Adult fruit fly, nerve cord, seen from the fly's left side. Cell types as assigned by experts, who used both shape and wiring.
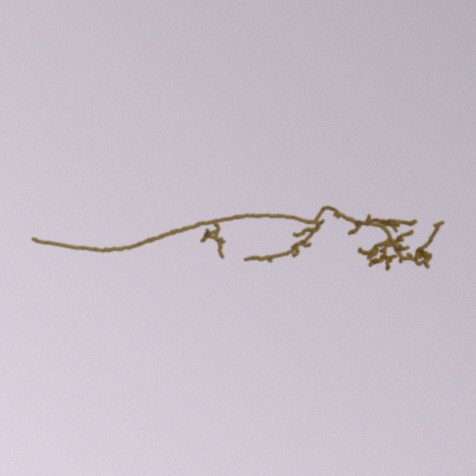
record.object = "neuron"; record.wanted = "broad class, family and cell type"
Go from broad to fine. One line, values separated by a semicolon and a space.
descending neuron; DNpe; DNpe042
